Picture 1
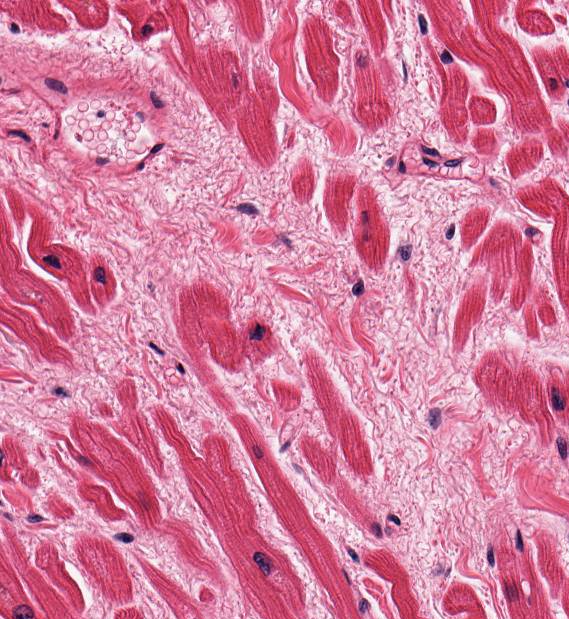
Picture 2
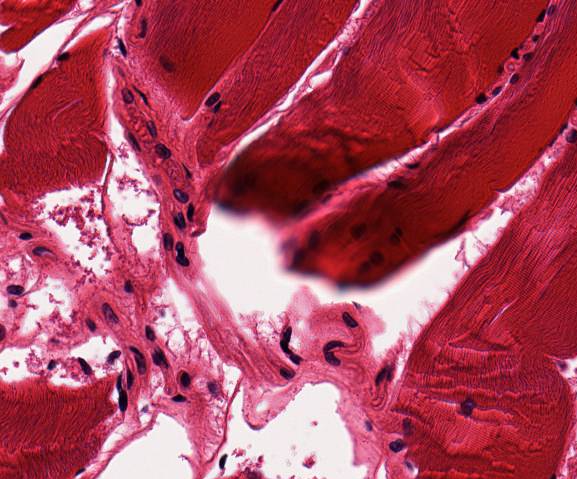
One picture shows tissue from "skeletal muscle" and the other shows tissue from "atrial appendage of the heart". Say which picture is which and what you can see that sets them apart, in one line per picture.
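Picture 1 – atrial appendage of the heart. Muscle fibre nuclei are single, oval and centrally placed within the fibres.
Picture 2 – skeletal muscle. The muscle fibre nuclei are flattened and lie at the edges of the fibres rather than in their centres.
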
